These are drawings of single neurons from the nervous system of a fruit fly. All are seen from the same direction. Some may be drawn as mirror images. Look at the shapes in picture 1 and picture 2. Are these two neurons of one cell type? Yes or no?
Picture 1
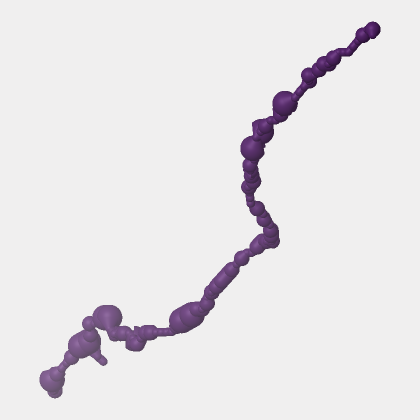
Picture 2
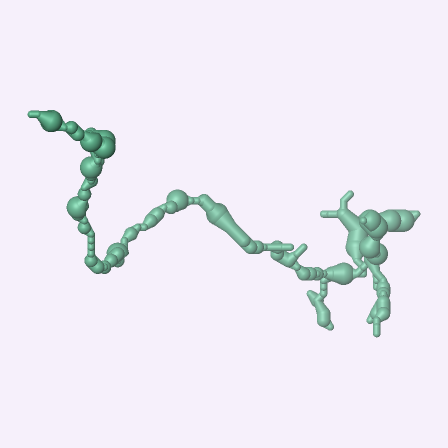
no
